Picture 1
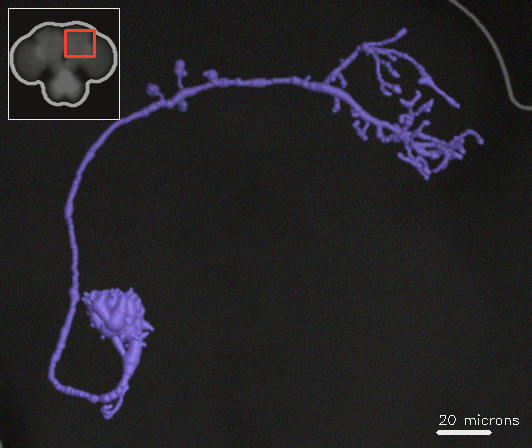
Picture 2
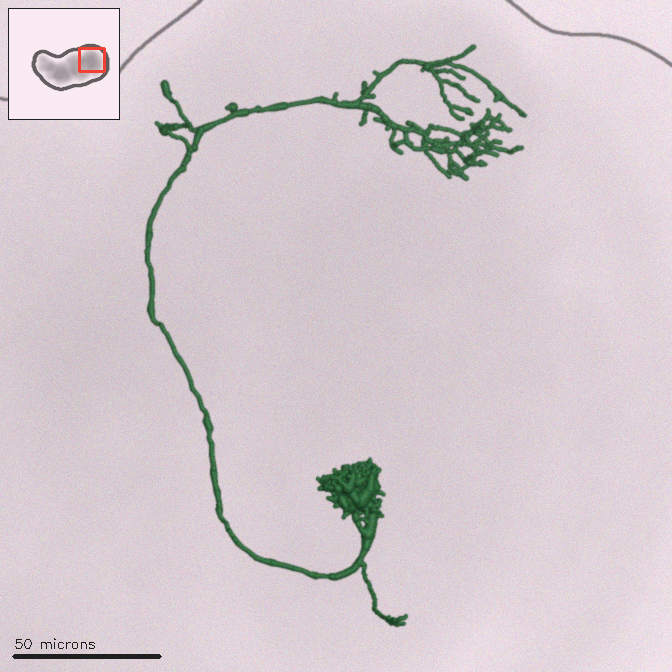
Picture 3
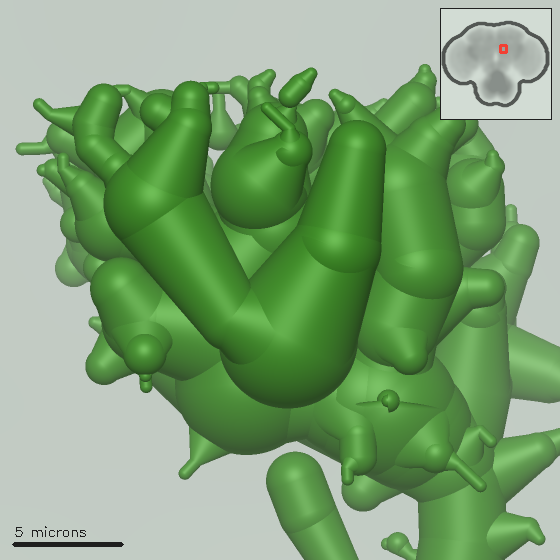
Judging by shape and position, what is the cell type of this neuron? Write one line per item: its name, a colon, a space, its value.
cell type: DL5_adPN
